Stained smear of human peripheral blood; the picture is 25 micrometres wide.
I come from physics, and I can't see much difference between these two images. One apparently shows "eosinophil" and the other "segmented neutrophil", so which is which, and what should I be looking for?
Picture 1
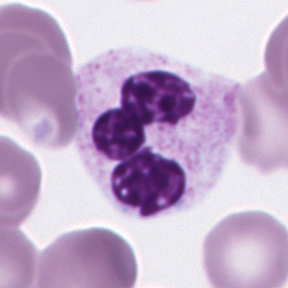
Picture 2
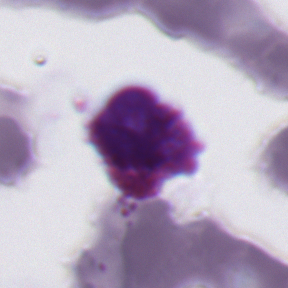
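Of the two, picture 1 is the segmented neutrophil and picture 2 is the eosinophil. In picture 1, the cytoplasm is plentiful and pale pink, sprinkled with fine lilac-pink granules, and has no vacuoles.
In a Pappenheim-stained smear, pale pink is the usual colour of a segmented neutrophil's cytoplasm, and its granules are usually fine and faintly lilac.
Its chromatin is dark purple and coarsely clumped, and no nucleoli are visible. In picture 2, no pale, granule-free rim of cytoplasm is seen around the granular mass.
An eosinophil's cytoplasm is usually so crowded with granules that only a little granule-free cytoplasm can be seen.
The eosinophil's outline is irregular and knobby rather than smooth and round, and a few loose granules lie just outside it below the lower edge, where a red cell lies close beneath. Around the cell in picture 1, by contrast, red cells lie on several sides.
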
